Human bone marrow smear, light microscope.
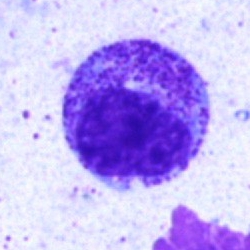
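Myelocyte here in the middle, with its nucleus sitting in the lower part of the cell and the cytoplasm forming a crescent above it. Many dark purple granules fill that cytoplasm, and a pale clear patch lies against the upper edge of the nucleus.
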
